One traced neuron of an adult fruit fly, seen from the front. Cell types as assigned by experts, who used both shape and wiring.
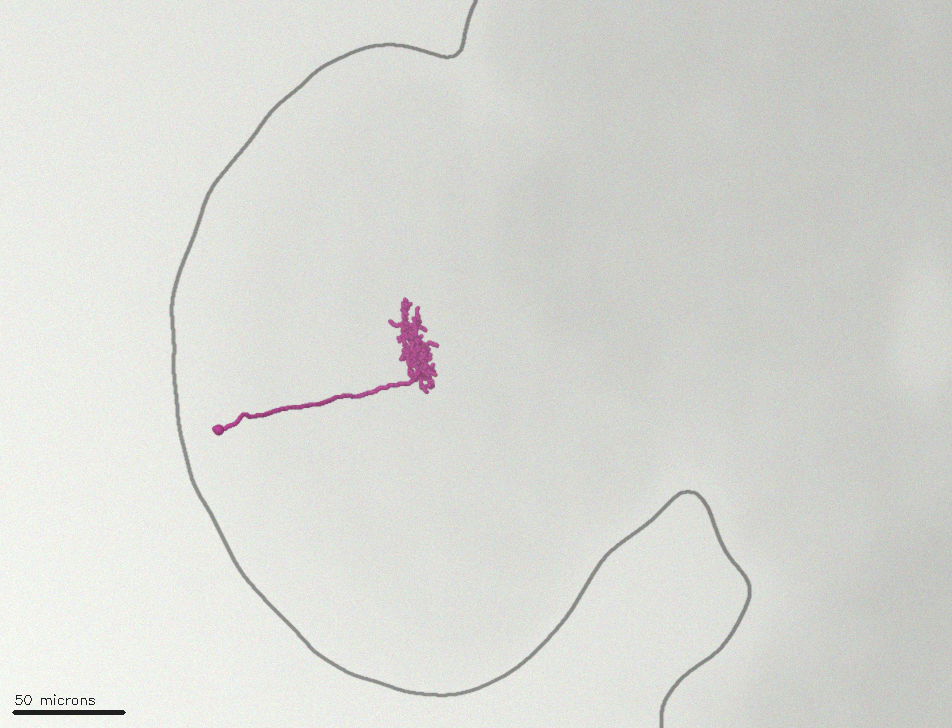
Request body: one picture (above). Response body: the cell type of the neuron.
LPi34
